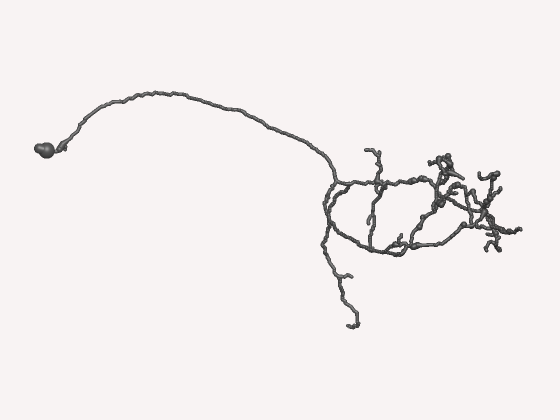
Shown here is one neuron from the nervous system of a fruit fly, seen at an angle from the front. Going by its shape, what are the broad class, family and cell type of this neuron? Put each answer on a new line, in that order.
central-brain intrinsic neuron
hemilineage SLPpl1
SLP266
